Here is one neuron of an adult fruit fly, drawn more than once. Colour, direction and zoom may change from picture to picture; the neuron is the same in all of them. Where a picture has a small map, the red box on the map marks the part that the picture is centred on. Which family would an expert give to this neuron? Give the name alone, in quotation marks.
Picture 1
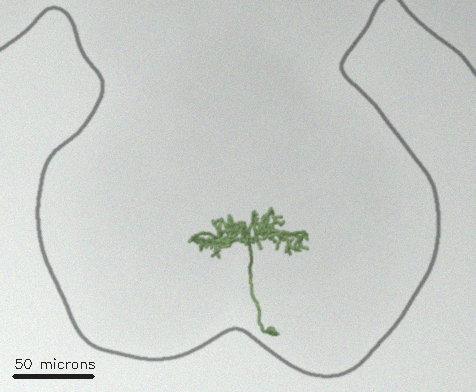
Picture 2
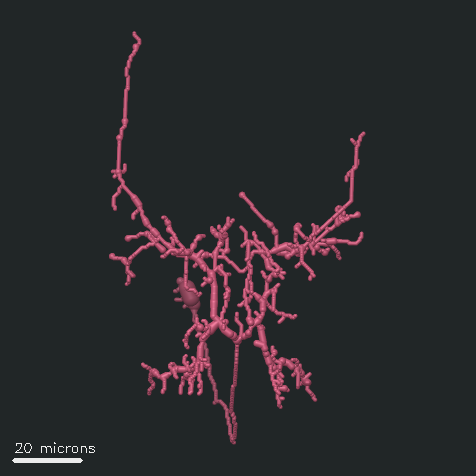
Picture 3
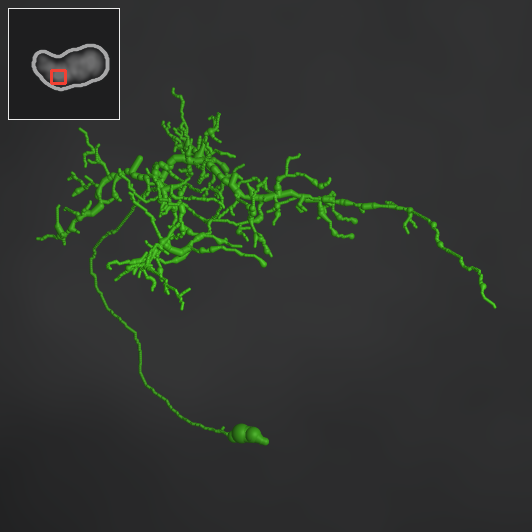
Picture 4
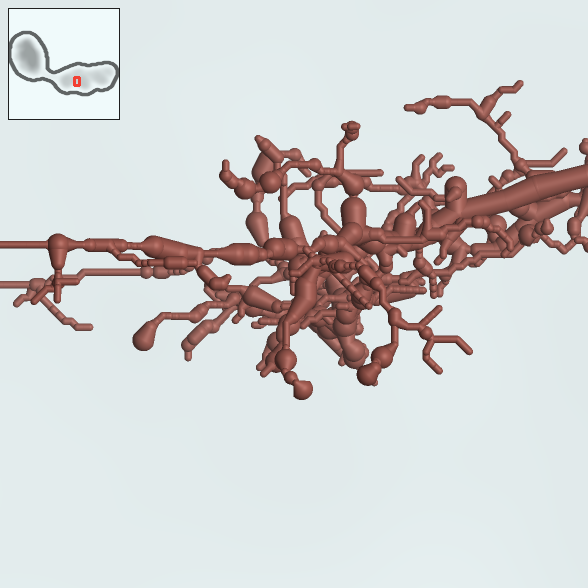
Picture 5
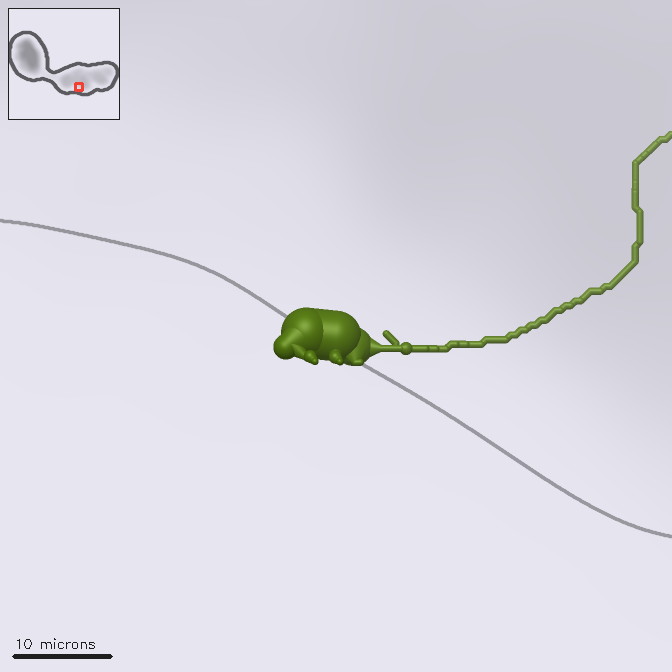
"hemilineage 00A"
